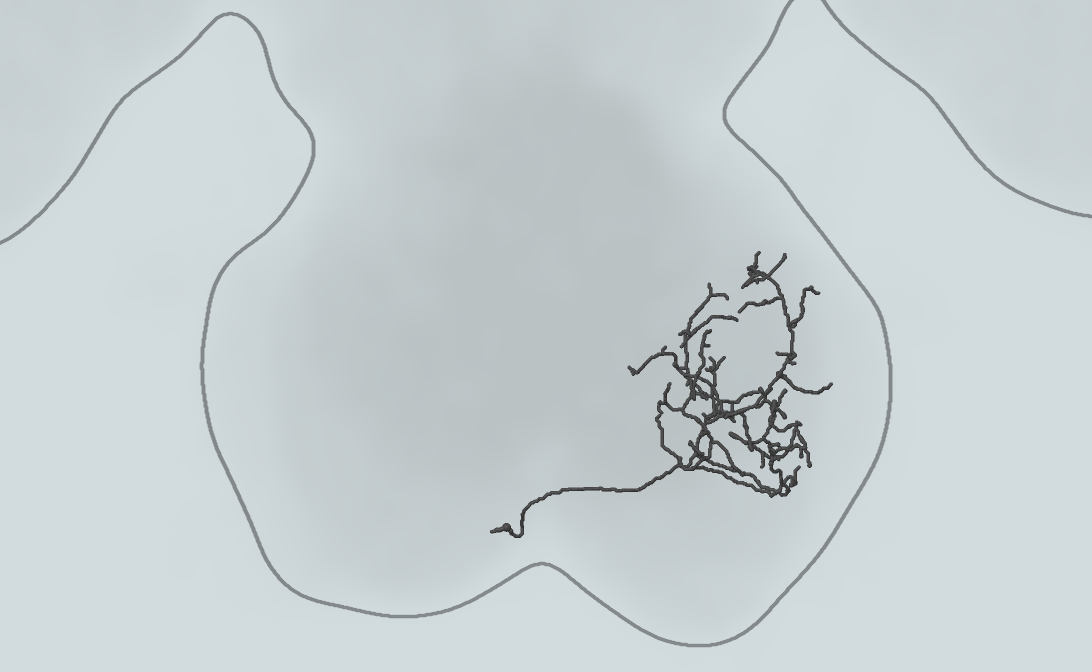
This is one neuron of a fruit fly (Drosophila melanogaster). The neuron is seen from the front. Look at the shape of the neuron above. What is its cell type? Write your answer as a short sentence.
The cell type is IN14A035.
